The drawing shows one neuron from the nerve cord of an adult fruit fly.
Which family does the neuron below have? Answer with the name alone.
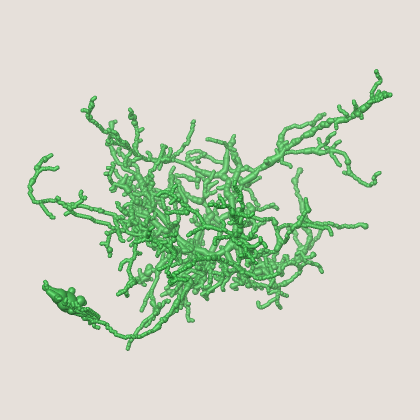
hemilineage 13A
